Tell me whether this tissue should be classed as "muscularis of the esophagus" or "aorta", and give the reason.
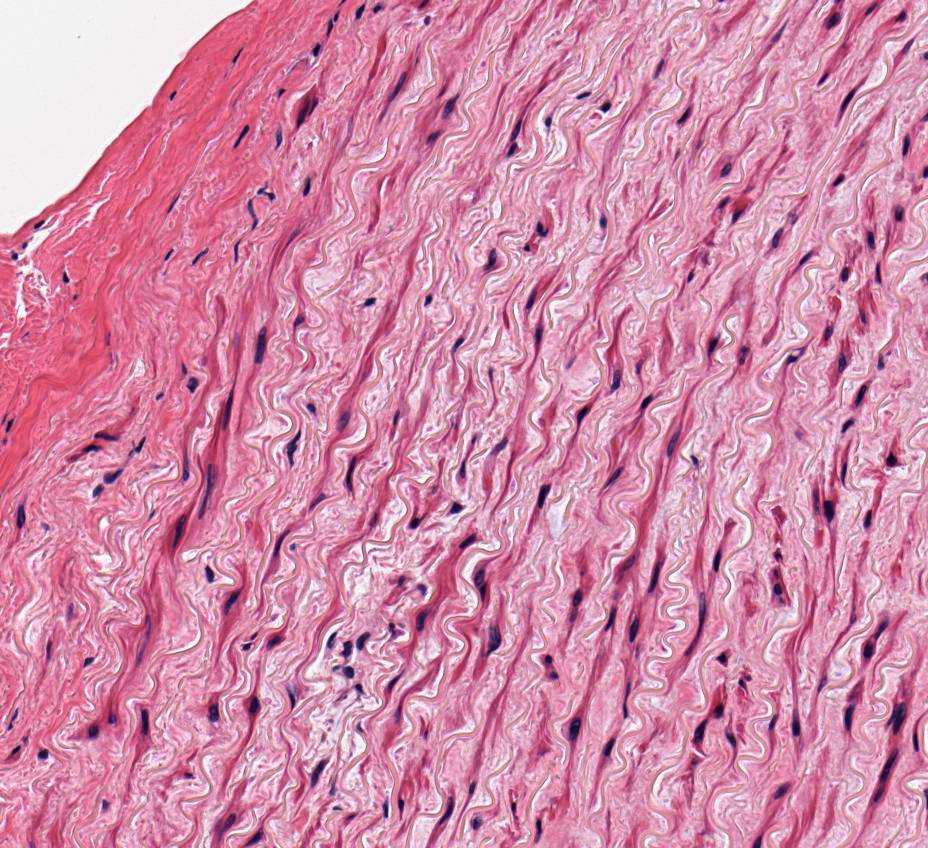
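This is aorta. Thin, pale, glassy, tightly wavy lines run between pink fibre bundles.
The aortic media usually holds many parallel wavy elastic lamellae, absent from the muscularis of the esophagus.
Fibres and nuclei run steeply lower left to upper right nearly throughout; nuclei are evenly scattered, not clustered.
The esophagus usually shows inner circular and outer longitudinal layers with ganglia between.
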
